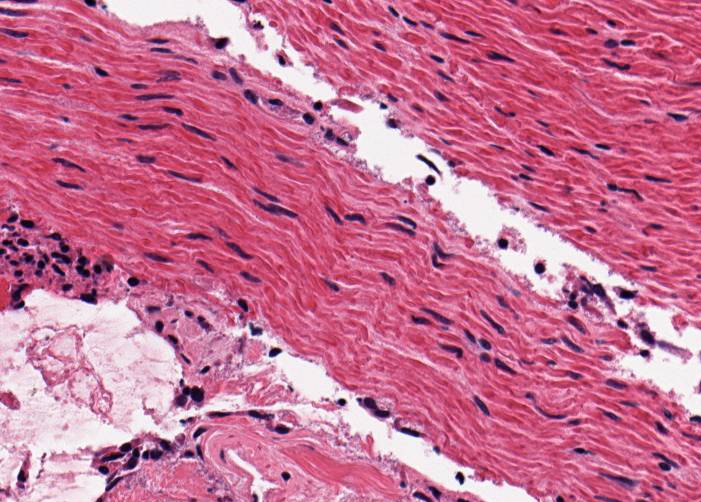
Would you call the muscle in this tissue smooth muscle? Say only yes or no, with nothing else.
Yes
